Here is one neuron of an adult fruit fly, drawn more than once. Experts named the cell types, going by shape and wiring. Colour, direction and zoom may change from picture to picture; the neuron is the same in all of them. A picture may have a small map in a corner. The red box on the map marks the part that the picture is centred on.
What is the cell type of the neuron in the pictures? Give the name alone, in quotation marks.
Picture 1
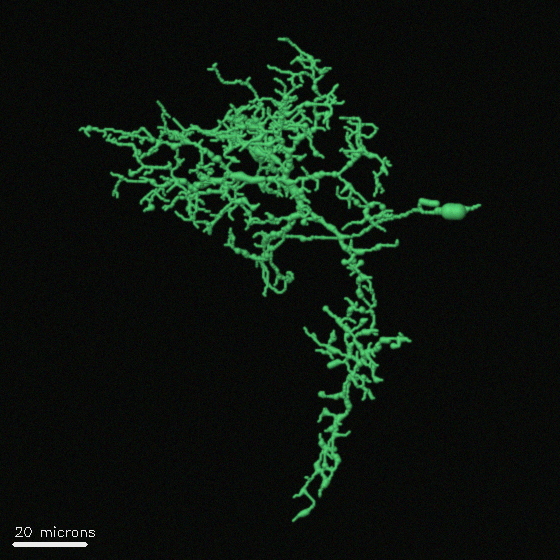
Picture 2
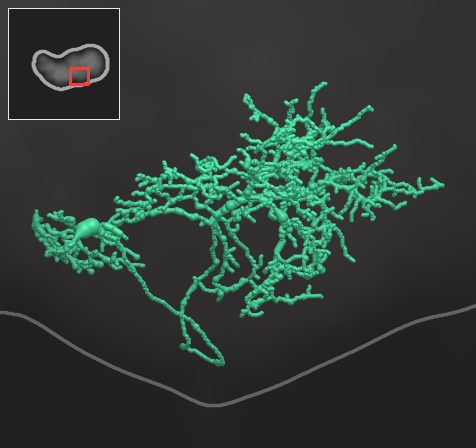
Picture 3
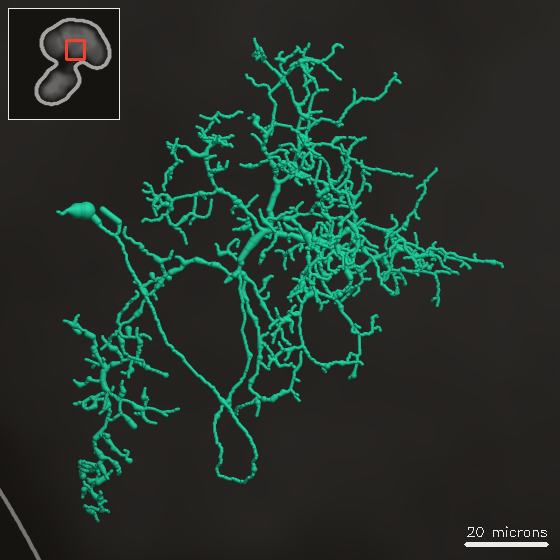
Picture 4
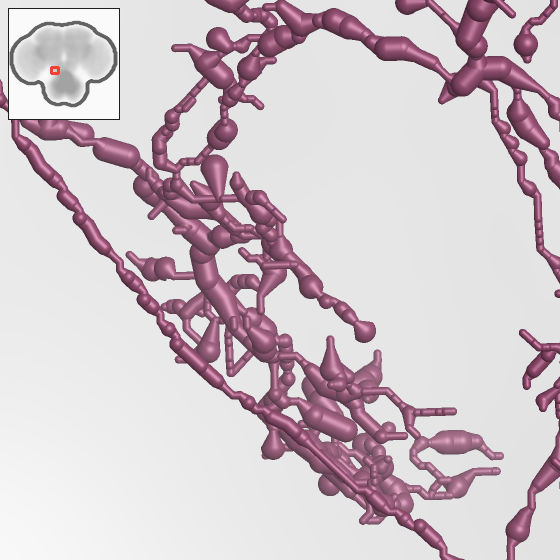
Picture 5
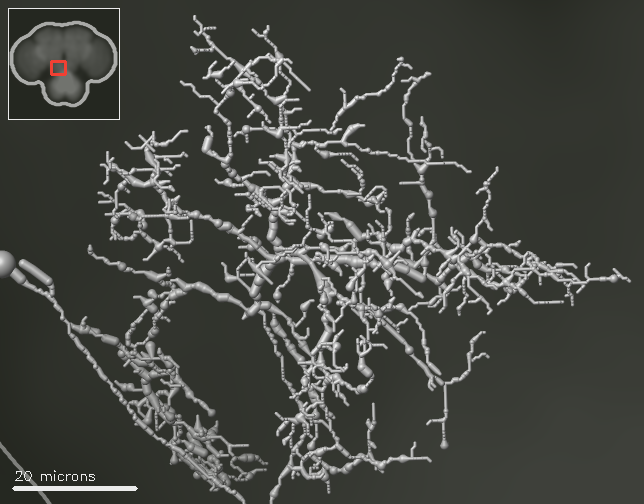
"GNG132"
